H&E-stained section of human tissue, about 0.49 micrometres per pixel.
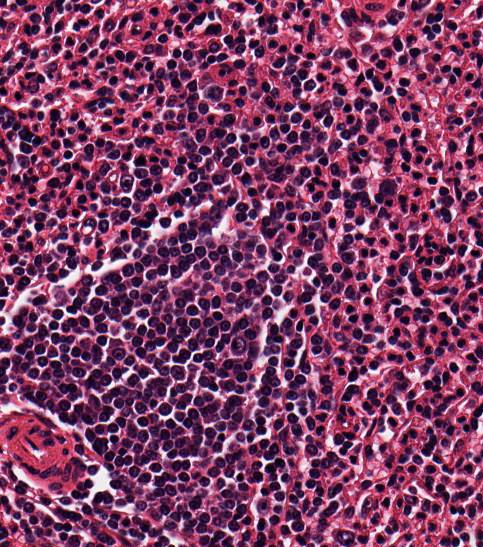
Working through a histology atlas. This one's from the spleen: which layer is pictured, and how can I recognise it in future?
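This looks to me like white pulp. Sheets of densely packed cells fill the whole field, most of them small lymphocytes with dark round nuclei and scant cytoplasm, and there are no glands or epithelium.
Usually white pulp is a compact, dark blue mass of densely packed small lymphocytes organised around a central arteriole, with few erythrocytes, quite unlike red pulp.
The packing is tightest and darkest in the centre and left. And at the lower left corner, a small vessel with a thick pink wall.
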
